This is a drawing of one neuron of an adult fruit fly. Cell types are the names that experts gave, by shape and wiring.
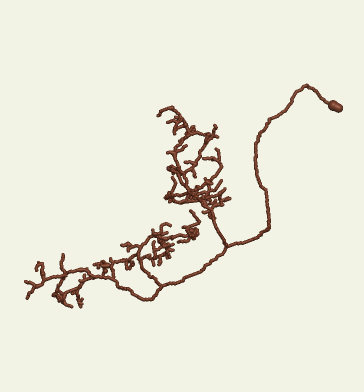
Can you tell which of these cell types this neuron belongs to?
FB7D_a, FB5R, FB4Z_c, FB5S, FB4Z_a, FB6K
FB4Z_a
